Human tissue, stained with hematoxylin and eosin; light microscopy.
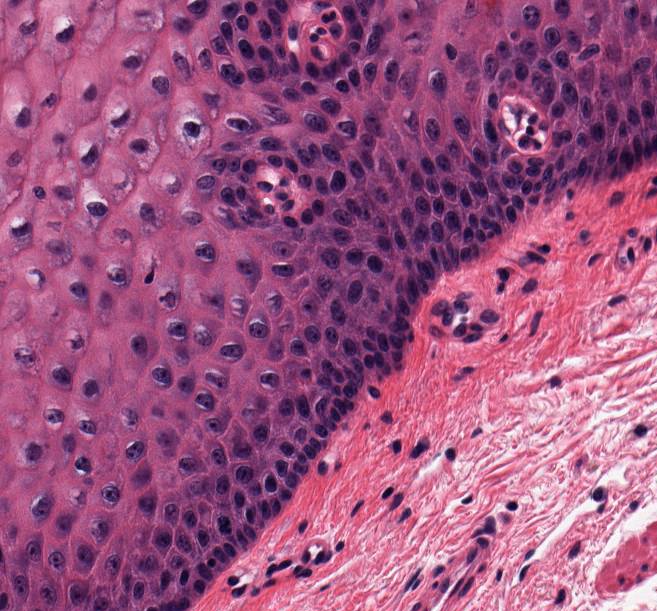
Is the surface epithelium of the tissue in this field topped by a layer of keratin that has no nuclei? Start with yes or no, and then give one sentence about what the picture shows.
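No. Toward the upper left, the epithelial cells become larger with more pale pink cytoplasm and still retain their nuclei.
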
